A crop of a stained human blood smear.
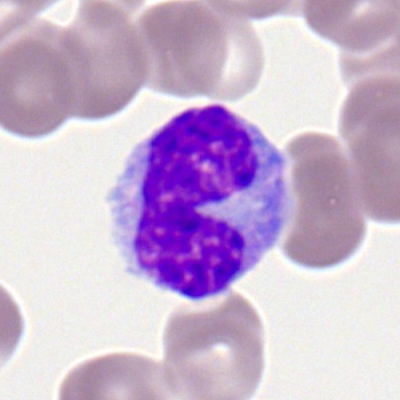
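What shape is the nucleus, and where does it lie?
It has a deep notch that opens toward the right, and it lies toward the left side of the cell.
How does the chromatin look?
Dark purple and coarsely clumped, with small paler patches.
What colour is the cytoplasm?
Pale blue, as far as I can judge.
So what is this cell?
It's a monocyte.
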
